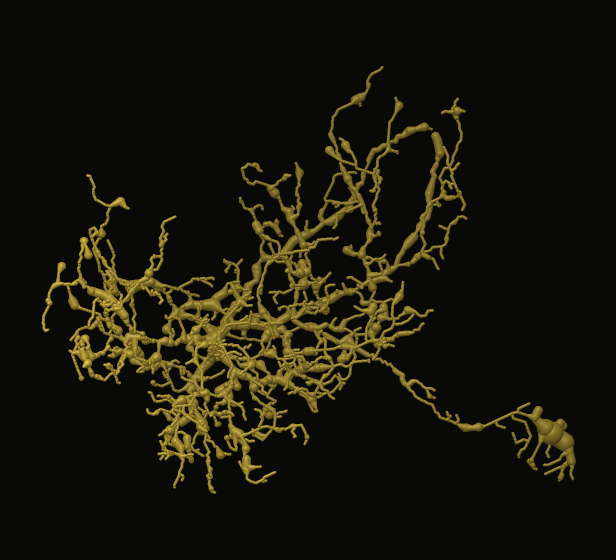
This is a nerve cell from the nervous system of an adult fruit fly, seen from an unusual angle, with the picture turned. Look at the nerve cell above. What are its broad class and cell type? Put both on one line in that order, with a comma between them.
central-brain intrinsic neuron, GNG206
